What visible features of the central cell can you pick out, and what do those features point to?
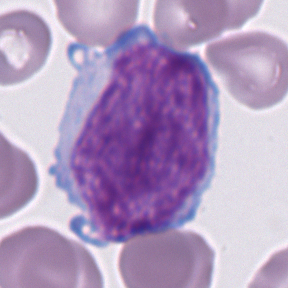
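Outline irregular, ragged along the left side. Small rounded blebs project from upper-left and lower-left margins. Nucleus a single oval mass, no lobes. No cytoplasmic granules seen. Cell: myeloblast.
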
